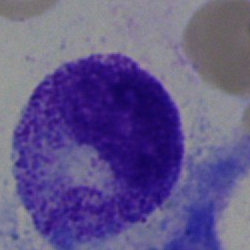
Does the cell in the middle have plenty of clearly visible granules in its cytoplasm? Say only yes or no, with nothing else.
Yes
